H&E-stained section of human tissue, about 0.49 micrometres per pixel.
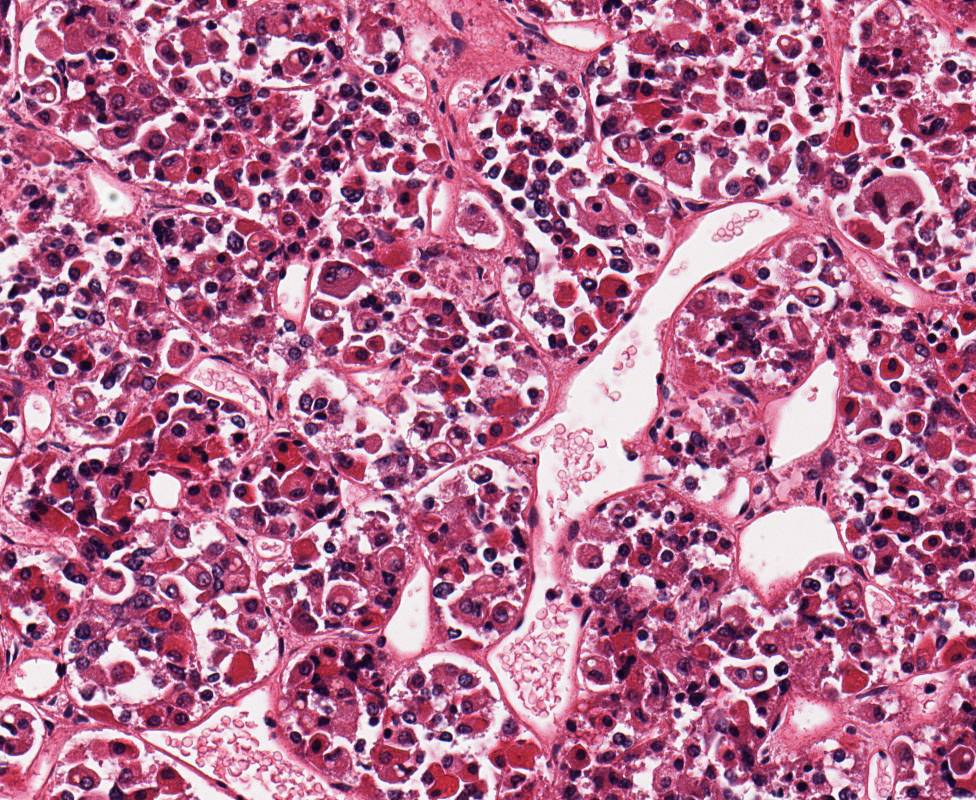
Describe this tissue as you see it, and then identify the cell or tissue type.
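Rounded nests and short cords of cells, outlined by thin pink septa, fill the field. Scattered through every nest are many cells with intensely red, eosinophilic cytoplasm, intermingled with cells whose pale cytoplasm stains only weakly. Most nuclei are round, dark and fairly uniform in size. This tissue is pituitary.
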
